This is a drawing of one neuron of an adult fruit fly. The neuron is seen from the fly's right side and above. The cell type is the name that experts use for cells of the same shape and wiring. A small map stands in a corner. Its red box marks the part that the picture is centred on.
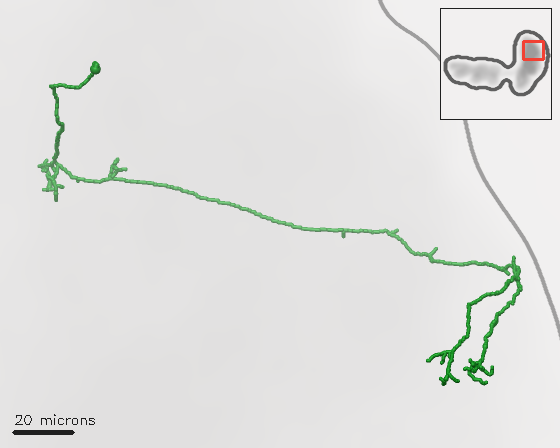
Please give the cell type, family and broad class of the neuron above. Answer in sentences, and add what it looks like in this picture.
Its cell type is KCg-d. Its family is called class Kenyon Cell. Its broad class is central-brain intrinsic neuron. The cell body is at the upper left of the picture. By the scale bar it is about 170 microns wide in this view.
